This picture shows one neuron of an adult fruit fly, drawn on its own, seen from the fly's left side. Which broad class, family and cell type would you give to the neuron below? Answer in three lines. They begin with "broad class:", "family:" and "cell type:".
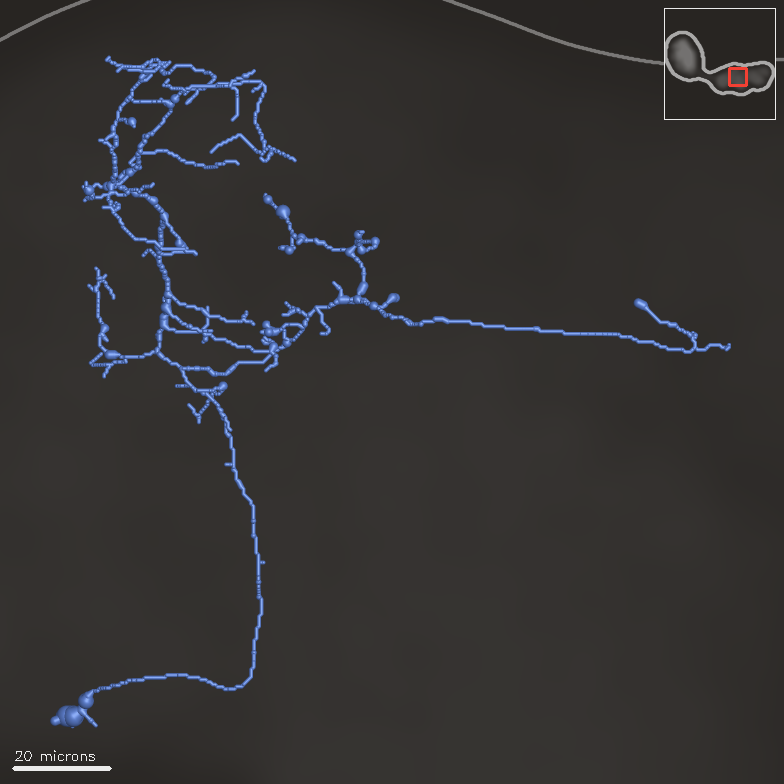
broad class: nerve-cord intrinsic neuron
family: hemilineage 16B
cell type: IN16B099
